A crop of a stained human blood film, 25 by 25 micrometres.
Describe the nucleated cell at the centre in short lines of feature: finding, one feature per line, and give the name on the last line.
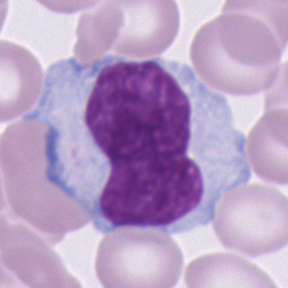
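Nucleus: notched on the right, so the outline looks folded and lobed
Size: nucleus roughly 15 by 10 micrometres
Cytoplasm: plenty of it, pale grey-blue
Edge: a deeper blue out there than near the nucleus
Granules: a few fine pink-purple ones, left of the nucleus
Name: monocyte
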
